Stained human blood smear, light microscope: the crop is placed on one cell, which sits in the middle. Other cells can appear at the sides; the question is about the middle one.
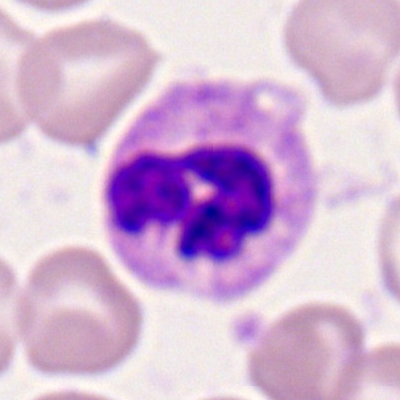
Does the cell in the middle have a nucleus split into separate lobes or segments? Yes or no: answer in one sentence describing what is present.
Yes, into two or more lobes the nucleus of this cell is divided.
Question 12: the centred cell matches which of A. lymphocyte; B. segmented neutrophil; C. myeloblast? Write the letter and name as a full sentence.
The cell in the middle is a segmented neutrophil, and so option B is correct.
